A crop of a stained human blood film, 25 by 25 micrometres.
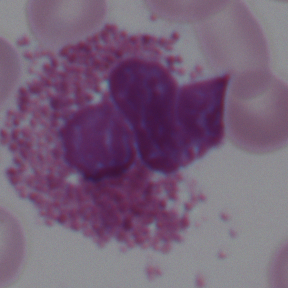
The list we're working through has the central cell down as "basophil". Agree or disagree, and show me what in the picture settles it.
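First check: the nucleus shows three lobes.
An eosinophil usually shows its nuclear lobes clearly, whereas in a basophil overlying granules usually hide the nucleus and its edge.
Second check: coarse round pinkish-red granules crowd the cytoplasm.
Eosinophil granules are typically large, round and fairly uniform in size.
So basophil does not fit; this is an eosinophil. Remaining: no sharp cell border, granules thinning loosely at the edge, and single stray granules below and to the lower right.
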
